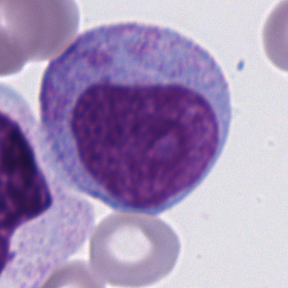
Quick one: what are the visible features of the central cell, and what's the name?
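Fine purple granules are distributed through the cytoplasm. The nucleus lies toward the lower part of the cell, so the cytoplasm forms a wider band above it. Its chromatin is finely stippled, not coarsely clumped, and a single paler rounded area appears in the lower right of the nucleus. The cell is a promyelocyte.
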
